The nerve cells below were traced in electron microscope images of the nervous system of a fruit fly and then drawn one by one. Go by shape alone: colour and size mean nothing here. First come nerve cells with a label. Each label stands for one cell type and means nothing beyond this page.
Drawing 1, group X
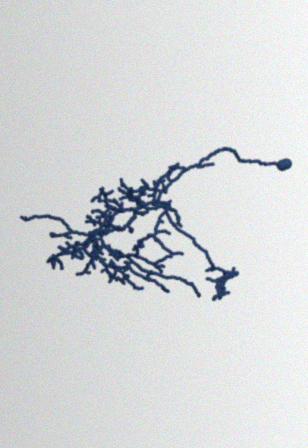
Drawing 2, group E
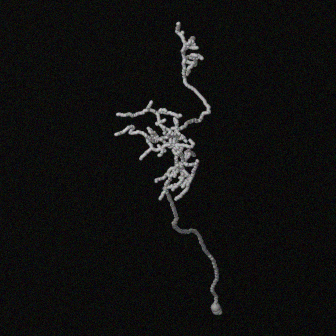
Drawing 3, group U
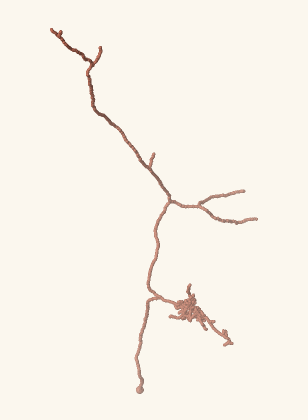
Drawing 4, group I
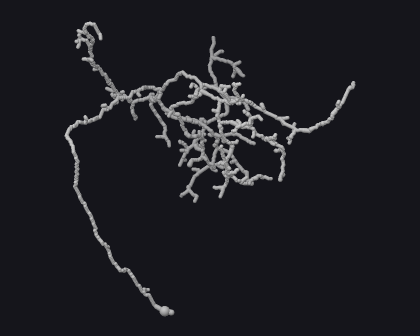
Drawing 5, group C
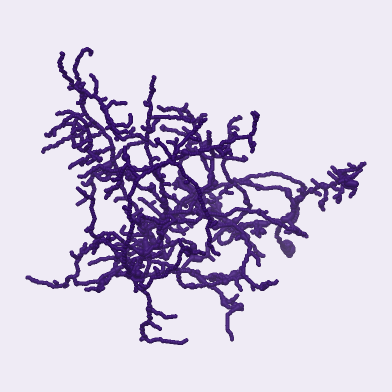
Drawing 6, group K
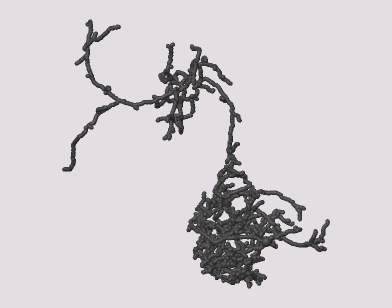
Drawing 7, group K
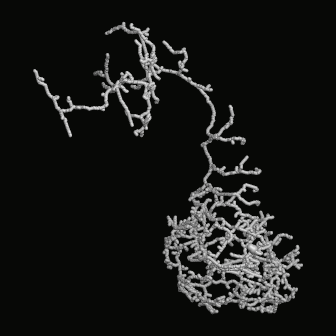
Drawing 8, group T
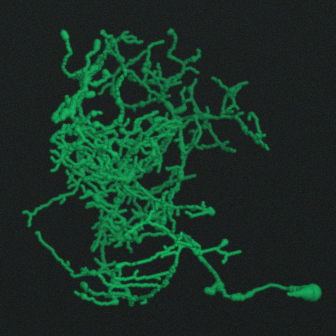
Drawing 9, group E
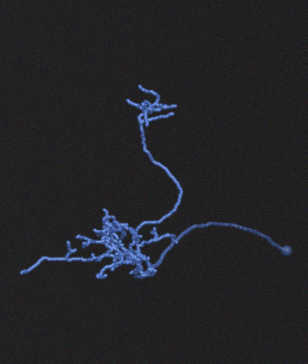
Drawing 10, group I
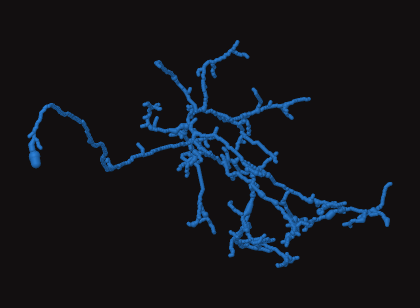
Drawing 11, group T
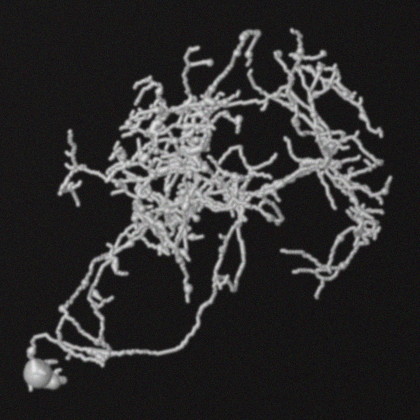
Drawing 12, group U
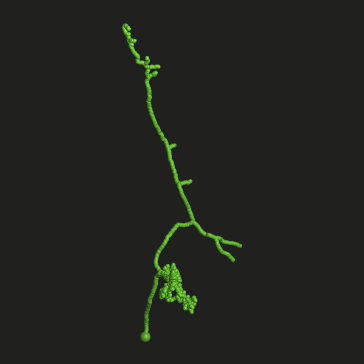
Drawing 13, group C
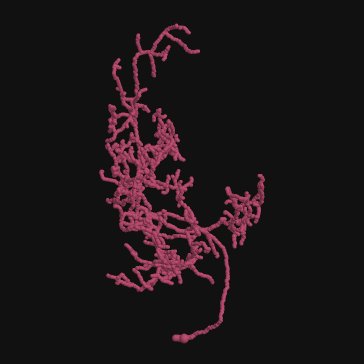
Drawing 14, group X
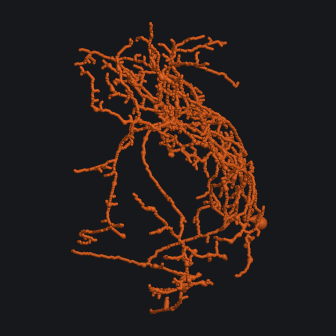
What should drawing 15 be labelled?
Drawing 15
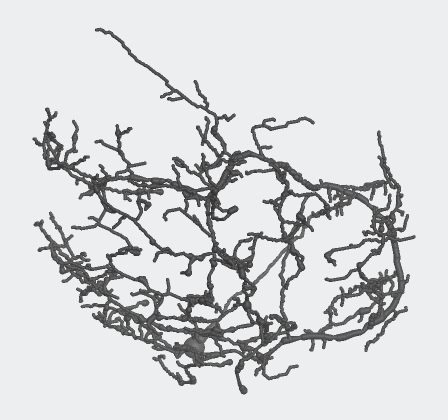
group X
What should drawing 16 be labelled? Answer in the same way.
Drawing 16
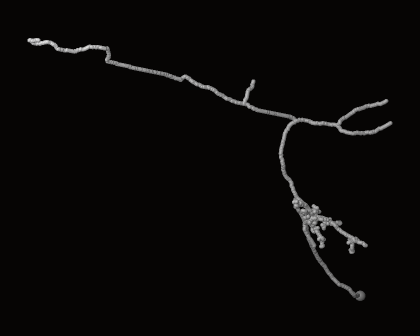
group U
